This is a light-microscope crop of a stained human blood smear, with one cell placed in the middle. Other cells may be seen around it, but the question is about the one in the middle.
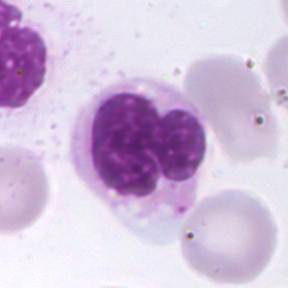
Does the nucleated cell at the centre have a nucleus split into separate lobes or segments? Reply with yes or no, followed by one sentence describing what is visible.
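Yes. A deep notch divides the nucleus into two unequal lobes, the larger on the left.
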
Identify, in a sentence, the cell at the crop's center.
The cell under consideration, at the middle of the crop, is a band neutrophil.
